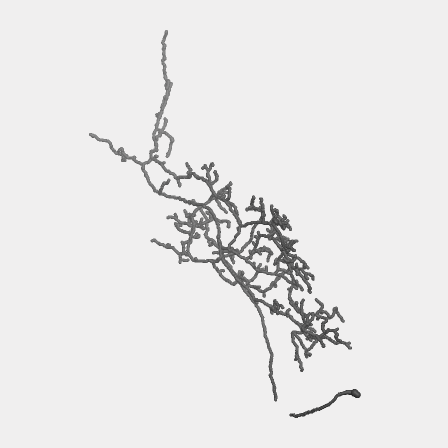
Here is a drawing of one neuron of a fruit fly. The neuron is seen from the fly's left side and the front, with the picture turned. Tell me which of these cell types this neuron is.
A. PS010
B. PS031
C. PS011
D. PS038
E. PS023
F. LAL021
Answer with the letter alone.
F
